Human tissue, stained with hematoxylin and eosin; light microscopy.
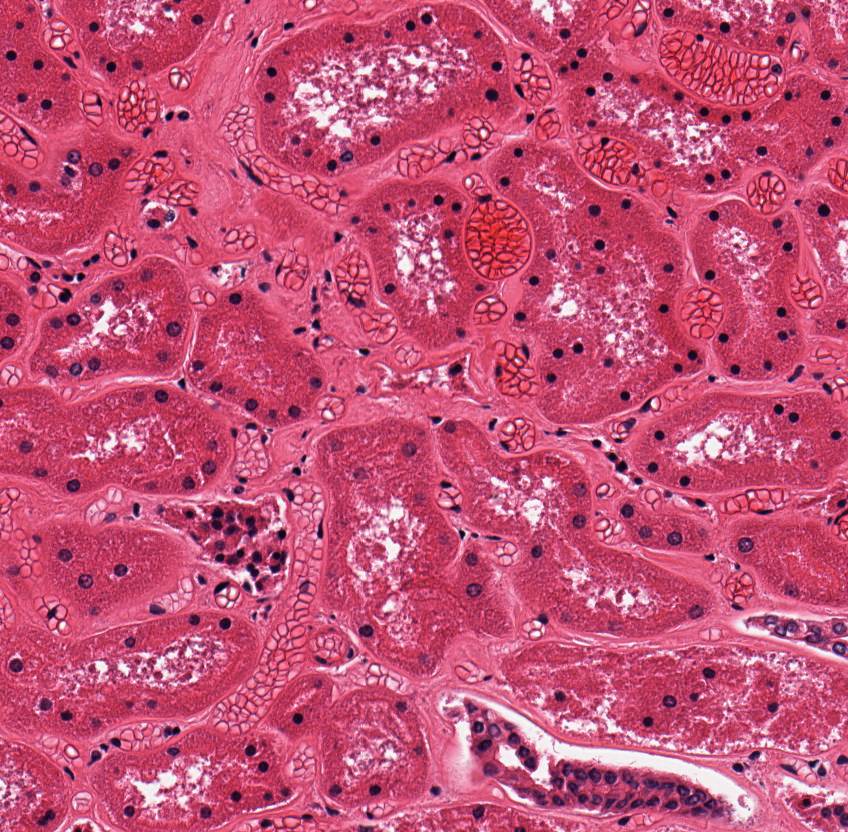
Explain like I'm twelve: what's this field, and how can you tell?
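Answer: cortical labyrinth of the kidney. Closely packed tubules cut in cross and oblique section fill the whole field, and no glomerulus is present. Most are lined by a single layer of tall cells with abundant granular pink cytoplasm, indistinct cell borders and small, round, dark, widely spaced nuclei, one to a cell.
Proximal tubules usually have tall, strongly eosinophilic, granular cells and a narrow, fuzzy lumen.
Here the lumens are narrow and irregular, holding pale frothy material.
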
